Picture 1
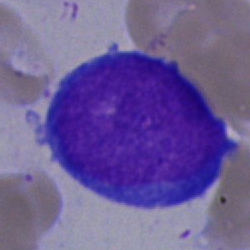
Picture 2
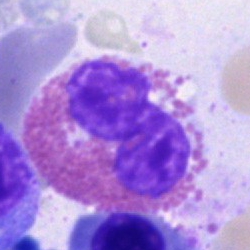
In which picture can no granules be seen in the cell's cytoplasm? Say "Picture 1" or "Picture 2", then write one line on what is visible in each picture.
Picture 1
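In picture 1: No granules are visible in the cytoplasm.
In picture 2: The cytoplasm is packed with coarse, round granules.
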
